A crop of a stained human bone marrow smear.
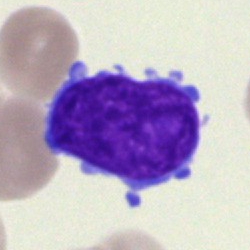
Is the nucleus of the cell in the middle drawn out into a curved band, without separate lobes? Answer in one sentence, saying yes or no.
No, a compact round or oval mass, not a curved band, makes up the nucleus.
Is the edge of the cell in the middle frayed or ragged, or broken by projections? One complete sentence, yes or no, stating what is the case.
Yes, in outline this cell is rough rather than smooth and even.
